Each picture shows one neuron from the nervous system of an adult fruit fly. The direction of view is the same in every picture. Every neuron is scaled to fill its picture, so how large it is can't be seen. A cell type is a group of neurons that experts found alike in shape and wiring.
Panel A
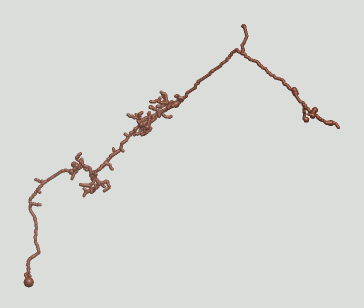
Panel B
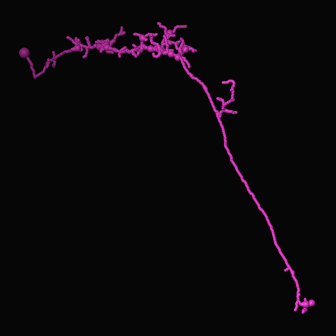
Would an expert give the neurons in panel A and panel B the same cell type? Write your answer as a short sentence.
They are of the same cell type.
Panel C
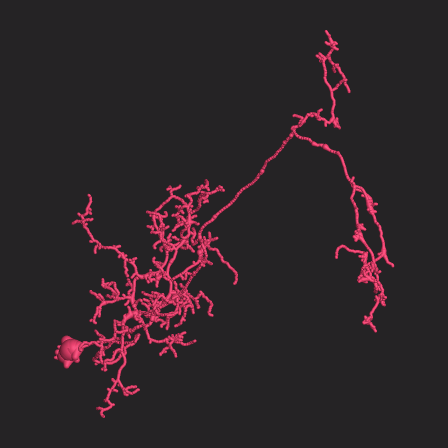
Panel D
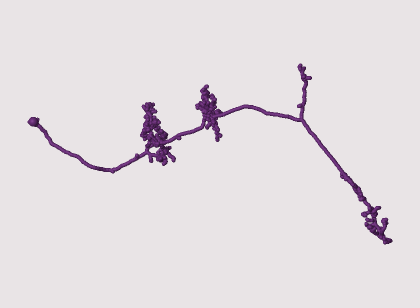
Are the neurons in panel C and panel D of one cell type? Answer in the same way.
They are of the same cell type.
